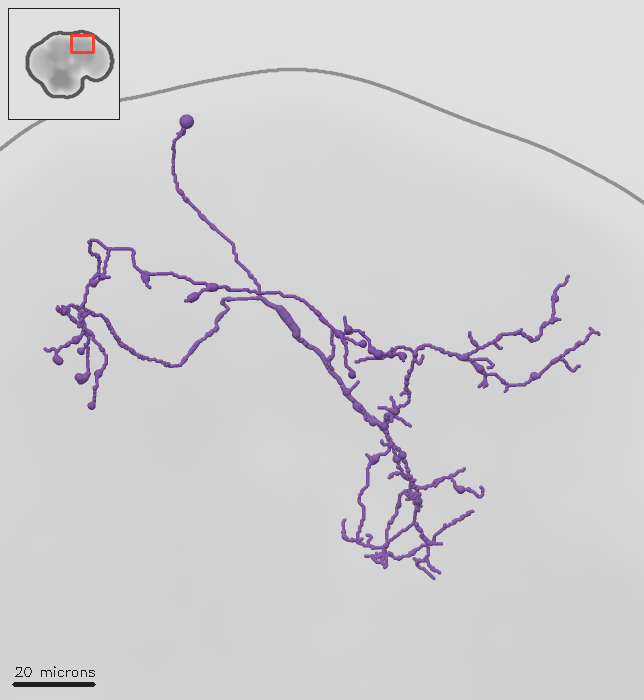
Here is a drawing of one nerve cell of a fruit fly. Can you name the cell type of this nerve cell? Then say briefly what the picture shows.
It is of cell type SMP361. It is a central-brain intrinsic neuron. Its cell body lies at the upper left of the picture. From left to right in the picture it spans about 140 microns. Dozens of branch ends can be seen.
